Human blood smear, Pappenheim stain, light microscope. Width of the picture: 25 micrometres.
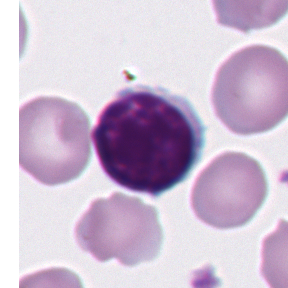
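Typical lymphocyte, stained human peripheral blood smear. Nucleus round, about 9 micrometres across, filling nearly the whole cell. Chromatin dark purple, coarsely clumped. Cytoplasm pale blue, only a thin rim around the nucleus.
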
